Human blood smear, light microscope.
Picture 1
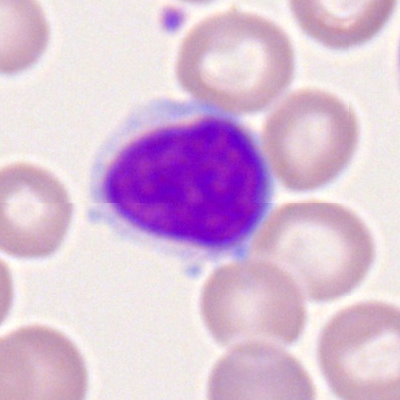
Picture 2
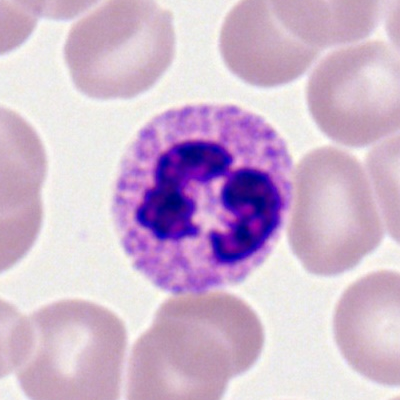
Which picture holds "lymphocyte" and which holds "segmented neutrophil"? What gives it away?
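Quick answer: the lymphocyte is picture 1, the segmented neutrophil picture 2. In the neutrophil, the nuclear lobes form a ring around a pale central area of cytoplasm, the chromatin is dark purple and coarsely clumped, and there are no nucleoli.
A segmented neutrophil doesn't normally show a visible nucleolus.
Its cytoplasm is plentiful and pale pinkish-lilac, with fine lilac granules spread evenly through it, whereas the lymphocyte has just a scant, pale blue rim of cytoplasm without visible granules.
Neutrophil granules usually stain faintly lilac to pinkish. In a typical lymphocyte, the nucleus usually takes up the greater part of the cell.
The outlines differ too: round and smooth for the neutrophil, roughly round but slightly irregular for the lymphocyte, which has small ragged projections at its lower left edge and red cells pressed against its right side.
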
